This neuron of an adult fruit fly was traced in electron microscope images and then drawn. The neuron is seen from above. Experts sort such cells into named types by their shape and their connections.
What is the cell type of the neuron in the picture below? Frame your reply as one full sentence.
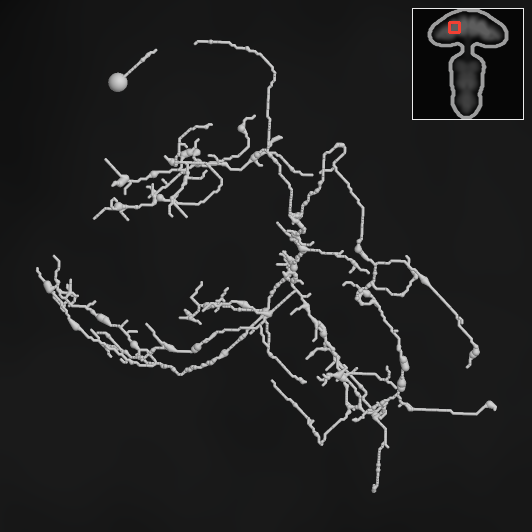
The cell type to which this neuron belongs is CB3496.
